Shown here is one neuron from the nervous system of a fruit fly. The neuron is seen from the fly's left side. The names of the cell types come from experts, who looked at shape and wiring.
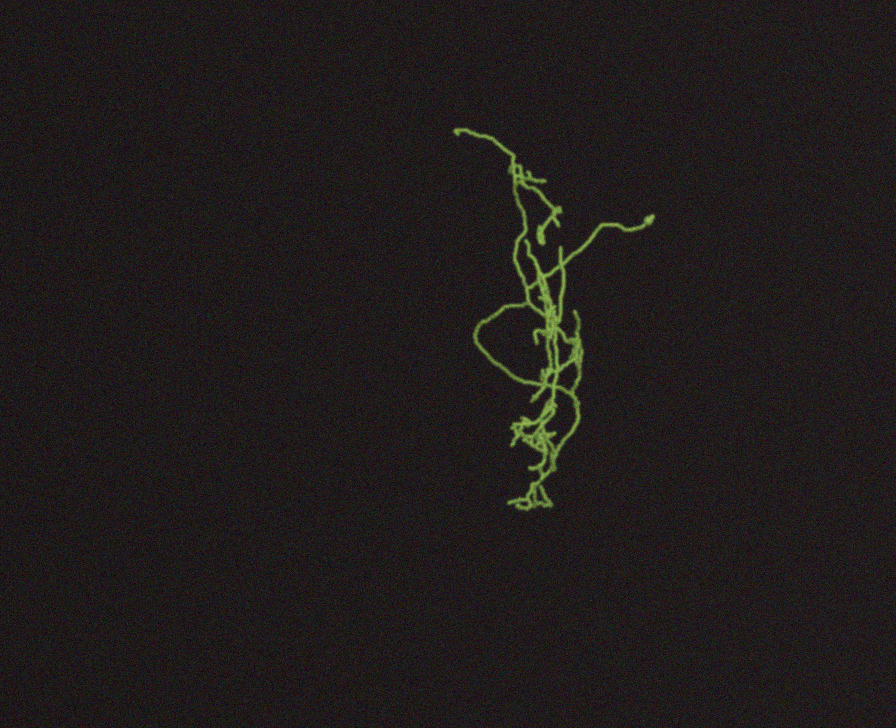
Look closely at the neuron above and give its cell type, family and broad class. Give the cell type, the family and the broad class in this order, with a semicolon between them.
CB4201; hemilineage DM6_central1; central-brain intrinsic neuron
